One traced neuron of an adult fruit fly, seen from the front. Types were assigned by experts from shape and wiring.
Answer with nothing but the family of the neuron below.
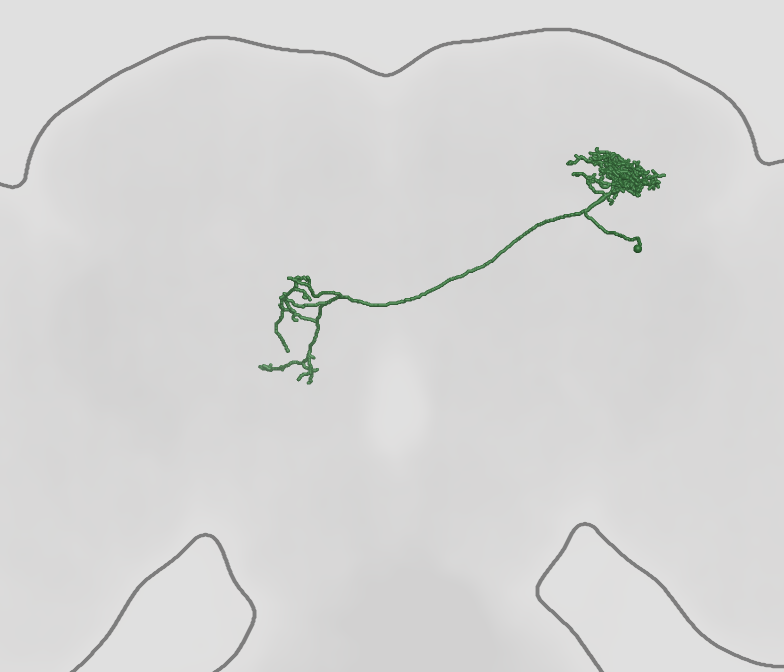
hemilineage AOTUv4_dorsal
